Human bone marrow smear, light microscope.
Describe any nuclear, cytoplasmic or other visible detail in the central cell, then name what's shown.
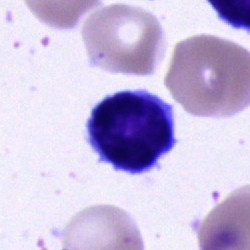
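Roughly round, though the edge is slightly uneven and knobby. Nearly the whole cell is nucleus. Dense chromatin, deep blue-purple throughout. I can't see any granules. It's a lymphocyte.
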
